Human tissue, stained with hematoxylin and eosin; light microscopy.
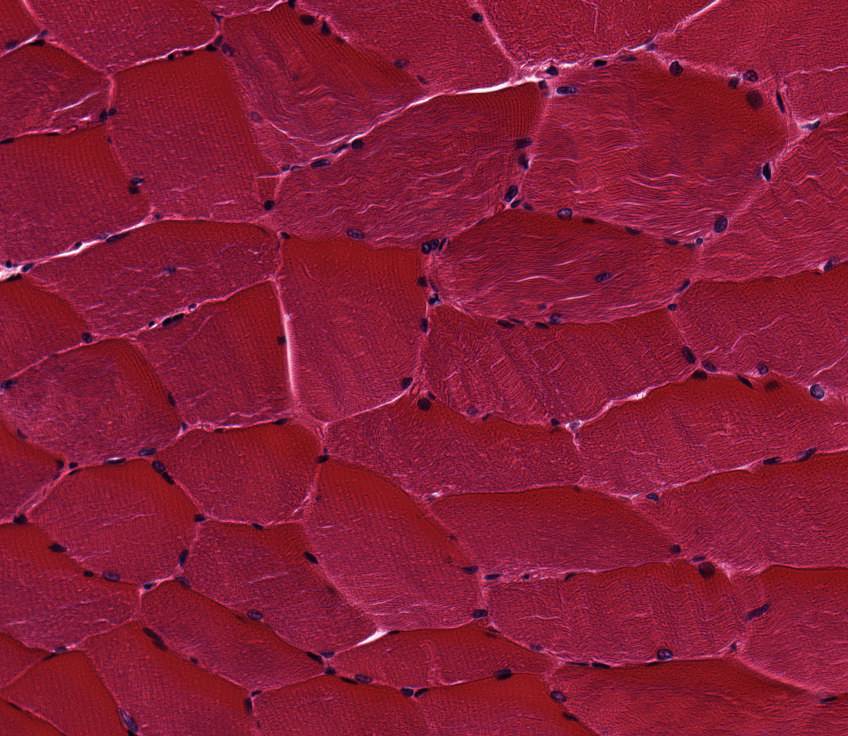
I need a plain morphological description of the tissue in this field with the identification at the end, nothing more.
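Look first at the fibres: they are of broadly similar size throughout the field. Now find their small dark oval nuclei, which sit at the edges of the fibres rather than in their centres. Notice how the cytoplasm is deeply and evenly stained red by eosin, and how the connective tissue between fibres is reduced to thin pale pink partitions. This is skeletal muscle.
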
